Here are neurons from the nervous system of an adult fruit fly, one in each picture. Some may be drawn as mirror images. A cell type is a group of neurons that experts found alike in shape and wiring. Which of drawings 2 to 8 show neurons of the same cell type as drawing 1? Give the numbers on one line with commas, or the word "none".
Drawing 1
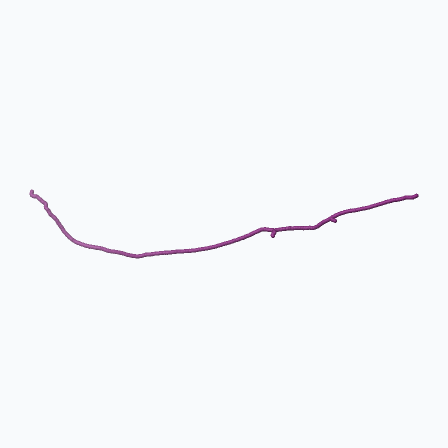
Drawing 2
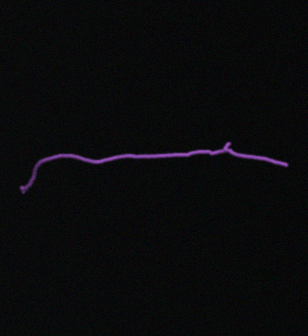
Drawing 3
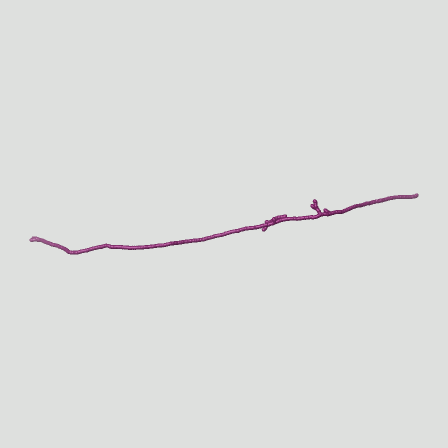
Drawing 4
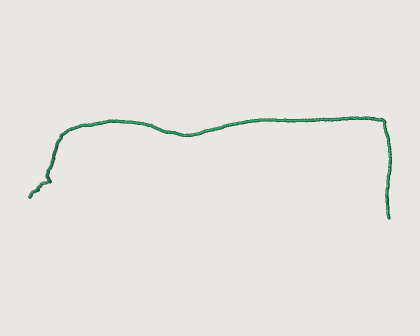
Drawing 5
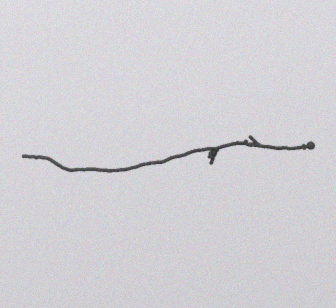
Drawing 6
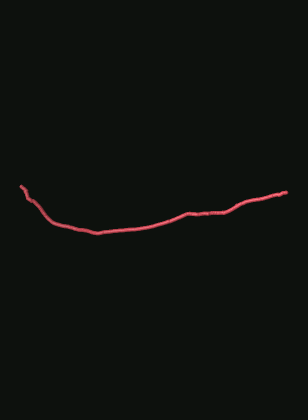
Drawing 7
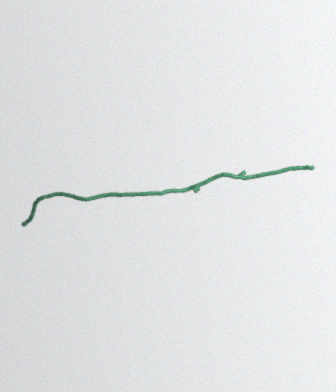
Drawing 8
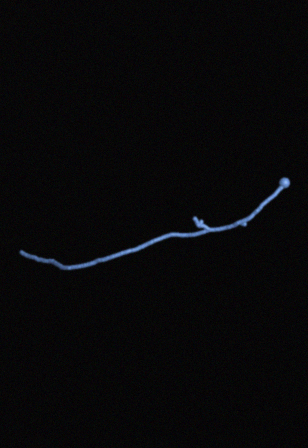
2, 4, 6, 7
